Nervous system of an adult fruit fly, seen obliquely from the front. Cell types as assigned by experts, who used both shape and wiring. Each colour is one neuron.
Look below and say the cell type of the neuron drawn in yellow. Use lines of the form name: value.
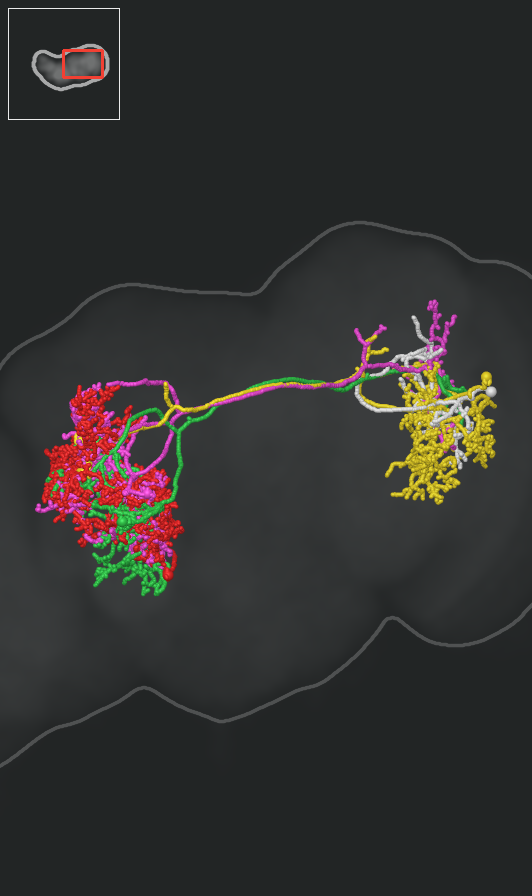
cell type: AVLP244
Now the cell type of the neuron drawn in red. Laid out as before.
cell type: AVLP251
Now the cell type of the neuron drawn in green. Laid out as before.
cell type: CB1085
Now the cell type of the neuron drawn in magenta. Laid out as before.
cell type: AVLP243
